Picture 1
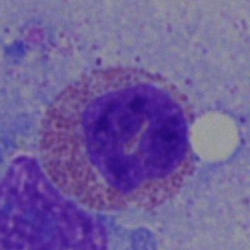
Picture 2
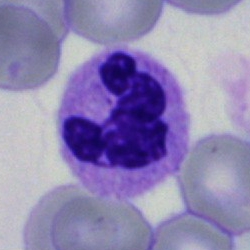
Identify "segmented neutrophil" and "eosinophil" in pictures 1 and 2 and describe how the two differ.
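The eosinophil is in picture 1, and the segmented neutrophil is in picture 2. Look first at the granules: in picture 1 they fill the cytoplasm all round the nucleus, so little clear background is left. In picture 2 the granules are fine and lilac rather than coarse, lying in a plentiful, pale lilac cytoplasm.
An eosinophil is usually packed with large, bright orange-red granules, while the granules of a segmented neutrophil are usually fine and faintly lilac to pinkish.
Now the nucleus: in picture 1 it sits off-centre towards the right, so the band of cytoplasm is wider on the left. In picture 2 the chromatin is dark purple and densely clumped, and no nucleoli are visible. The chromatin in picture 1 is deep purple as well, with darker clumped patches. Some things the two share: picture 1 has a roughly round outline and picture 2 a round, smooth one, and neither shows vacuoles in its cytoplasm.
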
